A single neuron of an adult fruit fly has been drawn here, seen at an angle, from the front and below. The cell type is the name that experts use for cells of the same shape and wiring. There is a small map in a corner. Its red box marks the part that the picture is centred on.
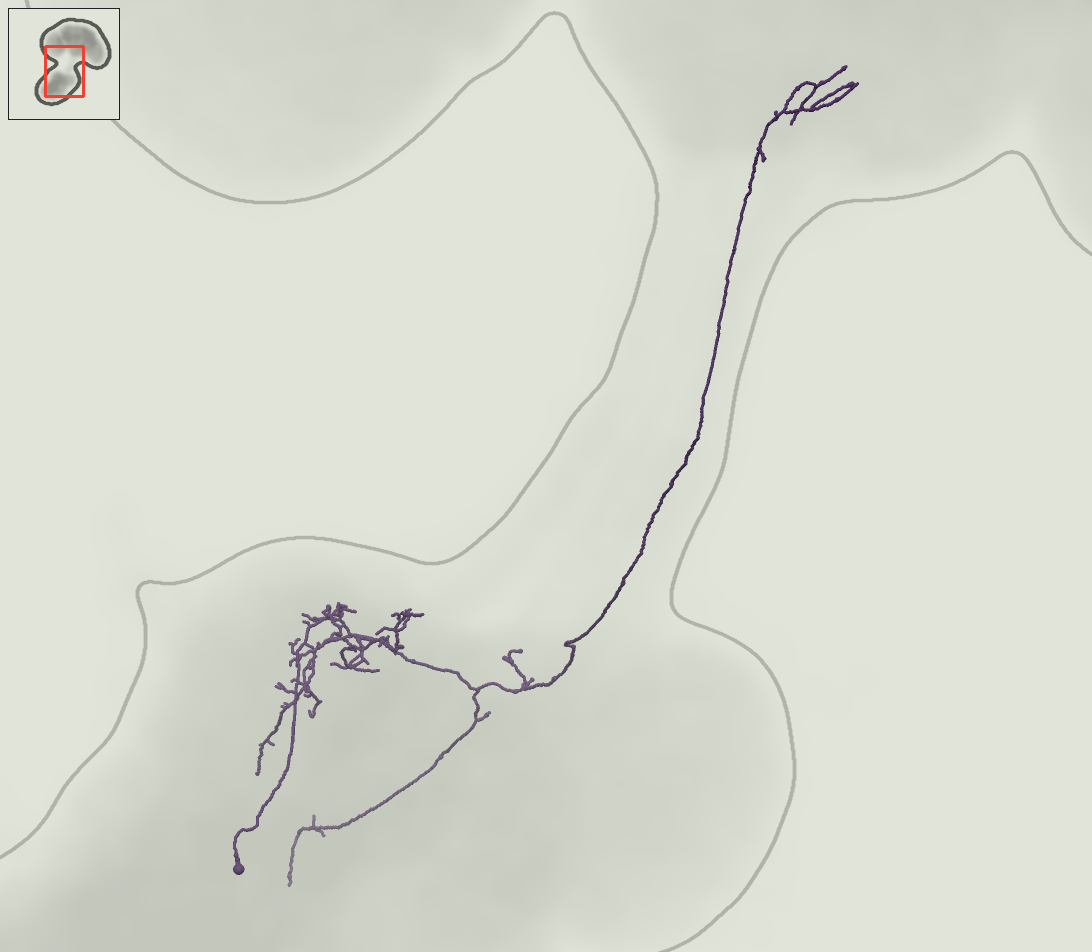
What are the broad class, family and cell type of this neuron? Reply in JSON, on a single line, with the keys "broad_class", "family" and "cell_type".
{"broad_class": "ascending neuron", "family": "hemilineage 06A", "cell_type": "AN06A112"}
